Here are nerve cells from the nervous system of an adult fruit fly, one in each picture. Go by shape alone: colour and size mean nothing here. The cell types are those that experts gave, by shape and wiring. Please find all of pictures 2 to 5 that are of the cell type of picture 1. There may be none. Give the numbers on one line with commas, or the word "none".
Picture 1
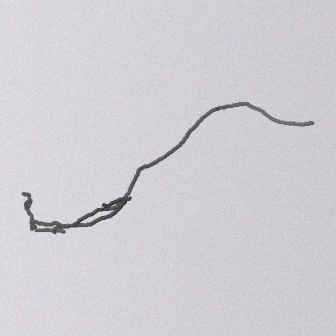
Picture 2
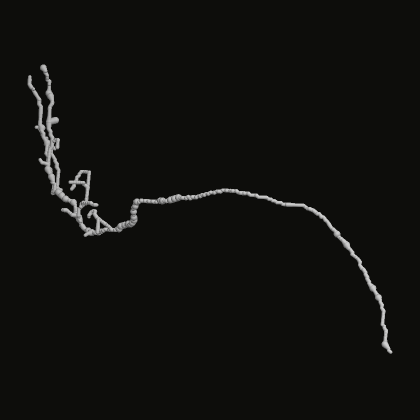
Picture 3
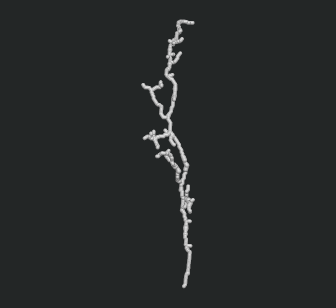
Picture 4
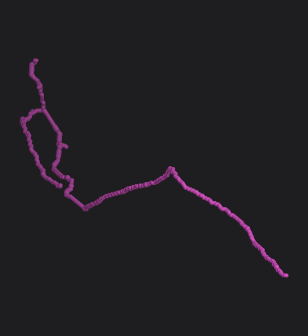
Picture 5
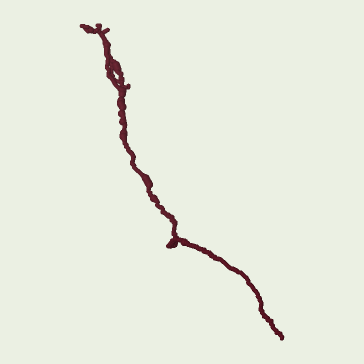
2, 4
